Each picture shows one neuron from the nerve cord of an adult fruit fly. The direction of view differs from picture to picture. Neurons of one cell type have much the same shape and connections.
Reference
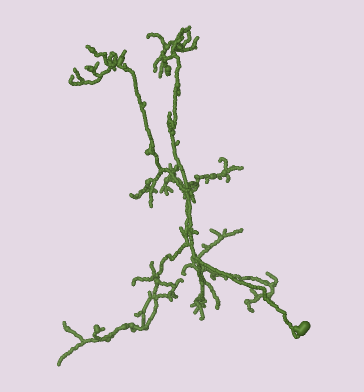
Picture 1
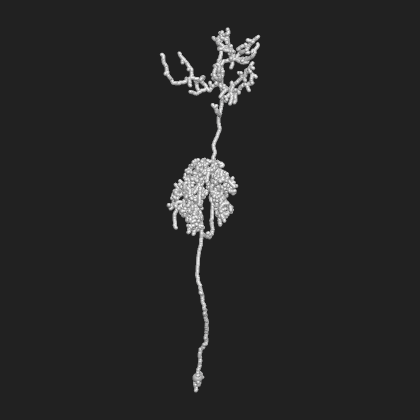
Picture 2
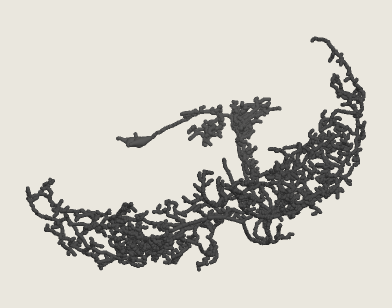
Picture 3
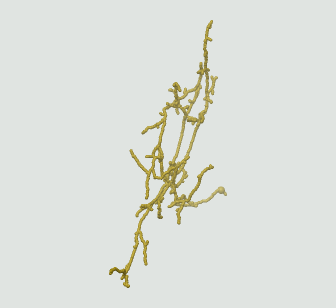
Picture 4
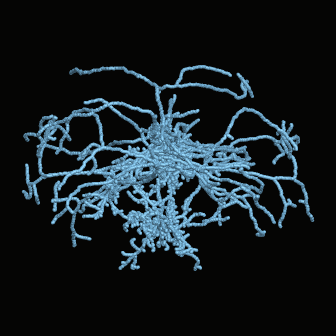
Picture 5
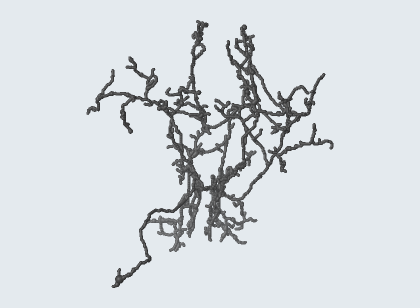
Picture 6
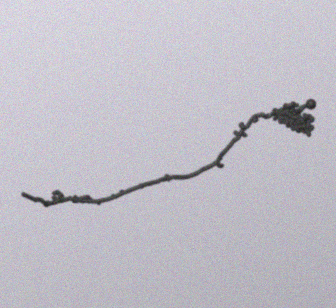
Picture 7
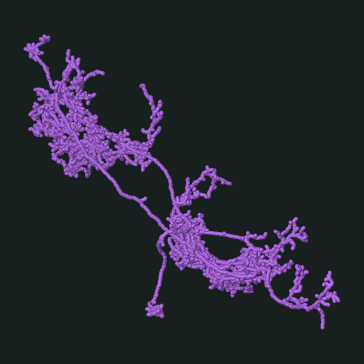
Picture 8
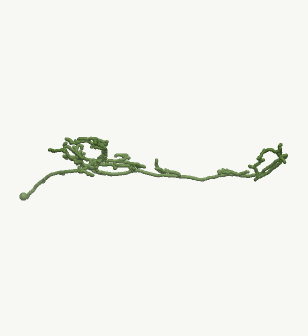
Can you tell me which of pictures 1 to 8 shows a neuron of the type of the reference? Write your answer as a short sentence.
Picture 5 is of the same cell type.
